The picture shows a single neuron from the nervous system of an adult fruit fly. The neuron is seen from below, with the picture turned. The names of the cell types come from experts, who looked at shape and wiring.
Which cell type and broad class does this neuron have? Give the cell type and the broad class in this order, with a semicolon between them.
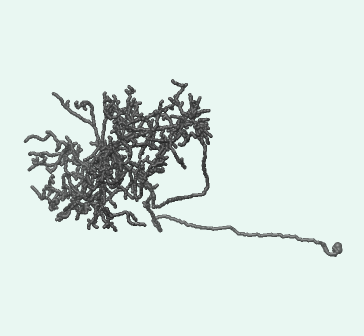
VES059; central-brain intrinsic neuron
